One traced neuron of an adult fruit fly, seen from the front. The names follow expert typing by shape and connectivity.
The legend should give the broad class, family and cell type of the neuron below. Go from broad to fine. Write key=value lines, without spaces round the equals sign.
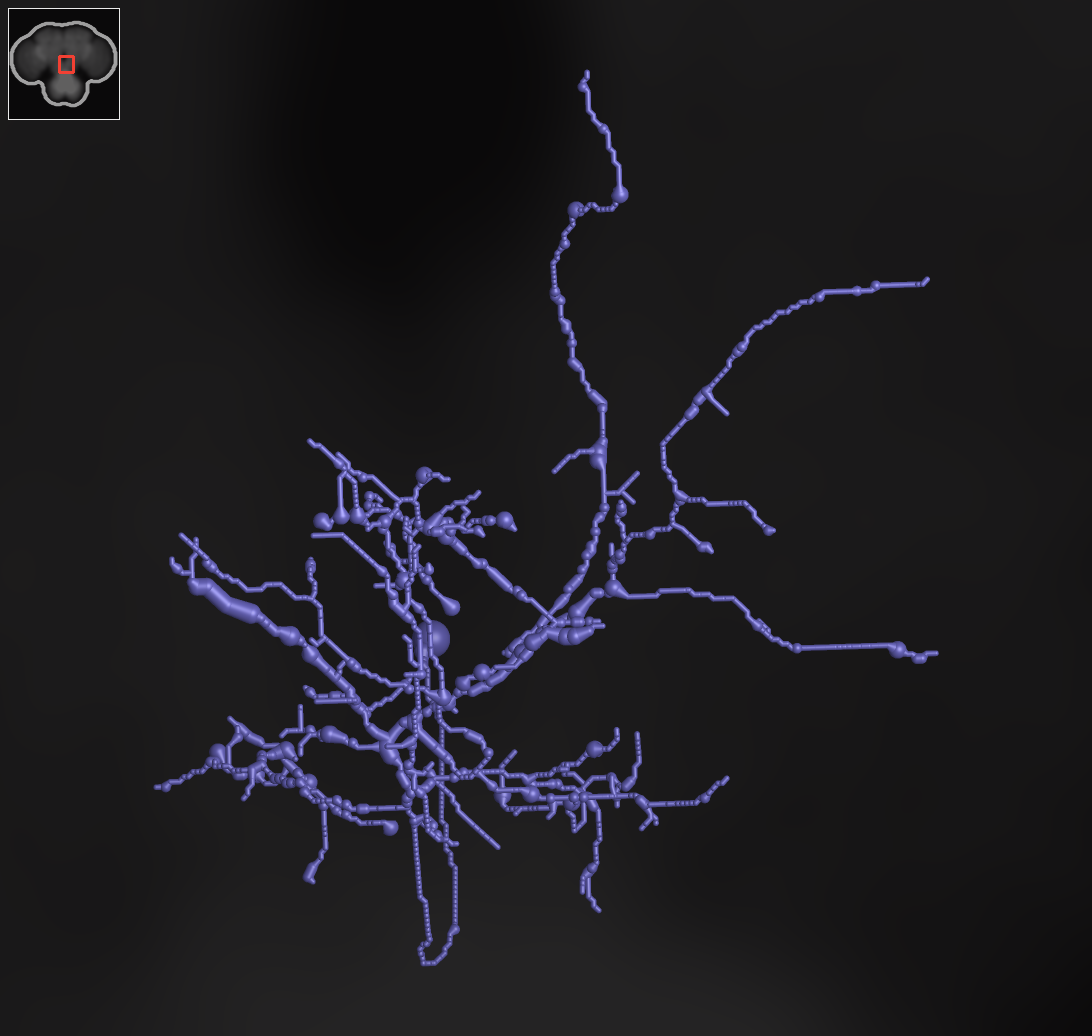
broad_class=central-brain intrinsic neuron
family=hemilineage LB0
cell_type=GNG603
